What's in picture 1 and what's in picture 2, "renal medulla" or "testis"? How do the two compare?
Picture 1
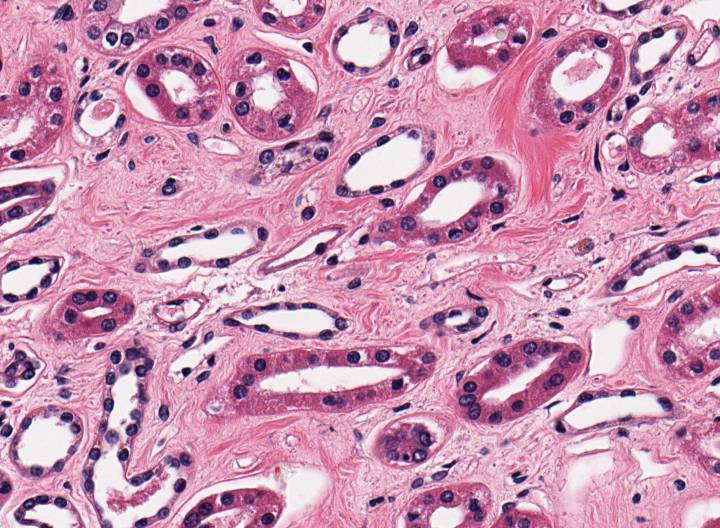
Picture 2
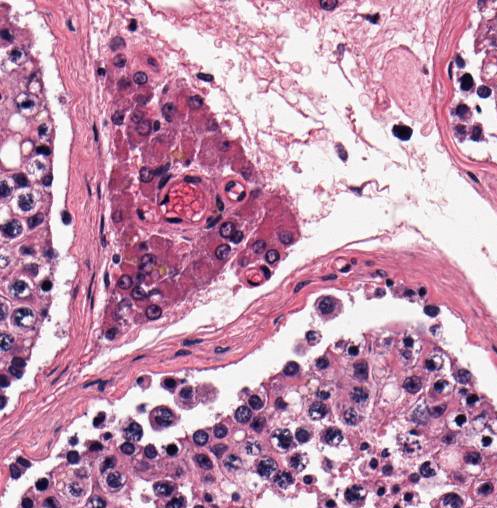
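Renal medulla is in picture 1; testis is in picture 2. Layout: the renal medulla field is entirely small tubules spaced apart singly by stroma, with no glomeruli, while testis tubules appear in cross-section only at the left edge and along the bottom, with an interstitial cluster in the upper centre. Orientation: the medullary tubules are cut in varied planes, round or elongated, running in no single direction. Lining: many medullary tubules have a single layer of cuboidal cells with round dark nuclei and pink cytoplasm, and some, especially on the left and lower left, have a thin flattened lining around a wide lumen.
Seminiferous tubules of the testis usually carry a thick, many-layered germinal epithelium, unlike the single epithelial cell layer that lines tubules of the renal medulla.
Interstitium: the testis cluster is made of polygonal Leydig cells with abundant deep pink cytoplasm and round nuclei, and loose, pale, wispy connective tissue fills the upper right between tubules.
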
